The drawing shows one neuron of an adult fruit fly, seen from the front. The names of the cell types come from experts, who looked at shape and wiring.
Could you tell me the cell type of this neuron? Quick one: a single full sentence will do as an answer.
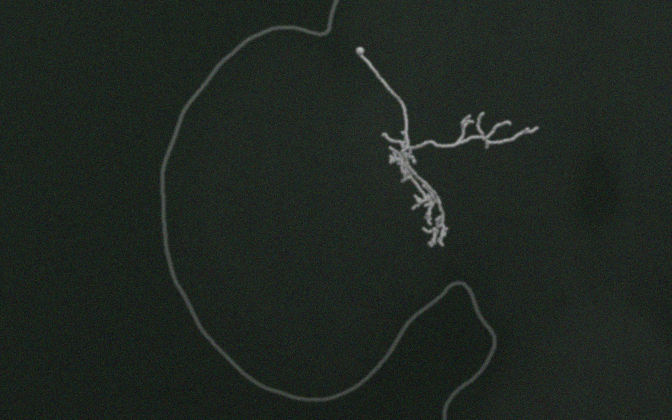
The cell type carried by this neuron is LC22.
